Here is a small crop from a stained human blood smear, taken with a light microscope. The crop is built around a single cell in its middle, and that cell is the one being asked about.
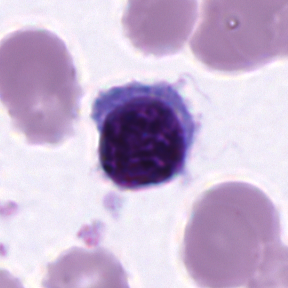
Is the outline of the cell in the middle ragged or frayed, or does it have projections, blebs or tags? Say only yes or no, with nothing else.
Yes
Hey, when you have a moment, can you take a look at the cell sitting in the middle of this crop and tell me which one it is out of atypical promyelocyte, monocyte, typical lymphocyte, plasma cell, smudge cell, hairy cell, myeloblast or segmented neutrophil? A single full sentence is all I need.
Positioned in the middle of the crop is a plasma cell.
